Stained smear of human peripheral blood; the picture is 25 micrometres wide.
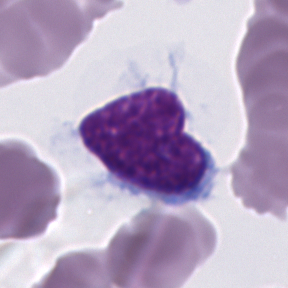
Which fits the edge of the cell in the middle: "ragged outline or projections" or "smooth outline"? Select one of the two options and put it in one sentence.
The edge of this cell is rough.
